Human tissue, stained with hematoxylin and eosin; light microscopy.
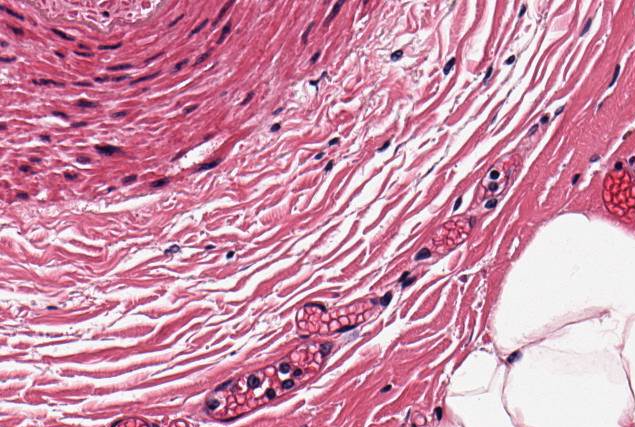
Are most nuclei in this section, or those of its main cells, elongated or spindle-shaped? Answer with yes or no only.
Yes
